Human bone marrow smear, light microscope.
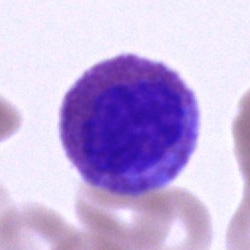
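Eosinophil, the cell in the middle of this stained bone marrow smear. Looking at it, the outline is round. I'd call the chromatin dark purple, with a mottled texture. The cytoplasm is blue-purple, and I can find no vacuoles in it.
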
